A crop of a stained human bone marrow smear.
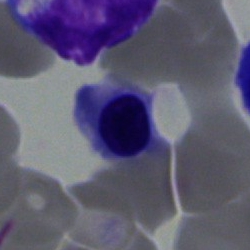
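Erythroblast at centre. Its nucleus sits toward the right, with most of the cytoplasm lying to the left of it. There are no granules in the cytoplasm, and the outline is irregular rather than a smooth circle.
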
